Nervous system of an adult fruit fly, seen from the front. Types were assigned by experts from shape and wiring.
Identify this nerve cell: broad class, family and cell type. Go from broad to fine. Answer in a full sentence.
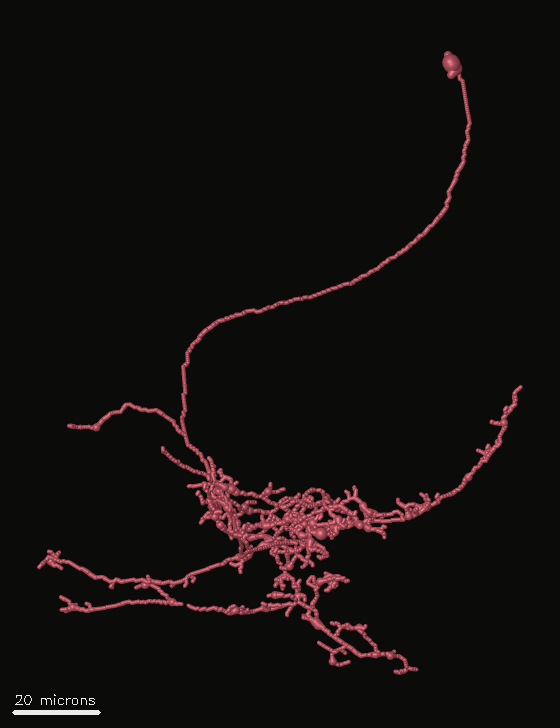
A nerve-cord intrinsic neuron of hemilineage 23B, type IN23B061.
